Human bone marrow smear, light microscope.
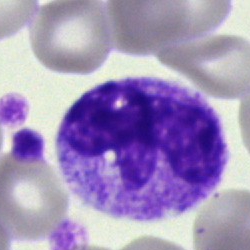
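Segmented neutrophil in a stained human bone marrow smear, the cell in the middle. Notice its smooth edge and an outline that is round to slightly oval, with no projections from the surface. Fine purple granules are scattered through its cytoplasm, and two small clear white spots lie over the nucleus.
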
